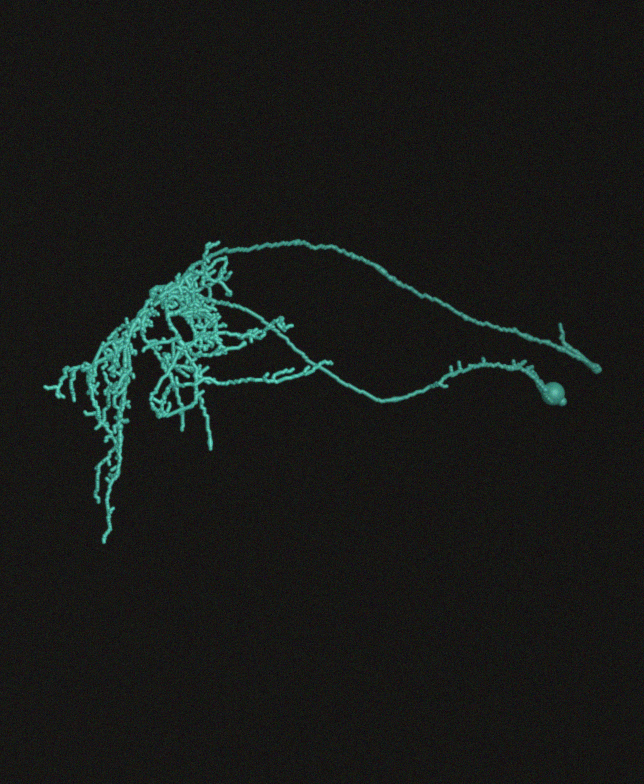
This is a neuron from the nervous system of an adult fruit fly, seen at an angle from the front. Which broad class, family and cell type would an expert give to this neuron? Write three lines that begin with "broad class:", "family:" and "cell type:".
broad class: motor neuron of the nerve cord
family: hemilineage 06A
cell type: MNhl87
